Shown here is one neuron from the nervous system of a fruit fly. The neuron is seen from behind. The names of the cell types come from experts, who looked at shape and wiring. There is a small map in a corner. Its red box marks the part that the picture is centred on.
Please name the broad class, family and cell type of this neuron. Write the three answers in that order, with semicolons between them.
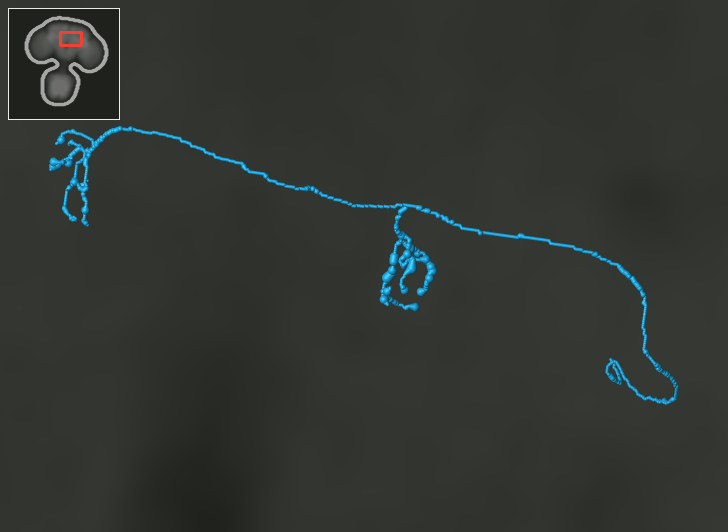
sensory neuron entering the brain; class olfactory; ORN_DC4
